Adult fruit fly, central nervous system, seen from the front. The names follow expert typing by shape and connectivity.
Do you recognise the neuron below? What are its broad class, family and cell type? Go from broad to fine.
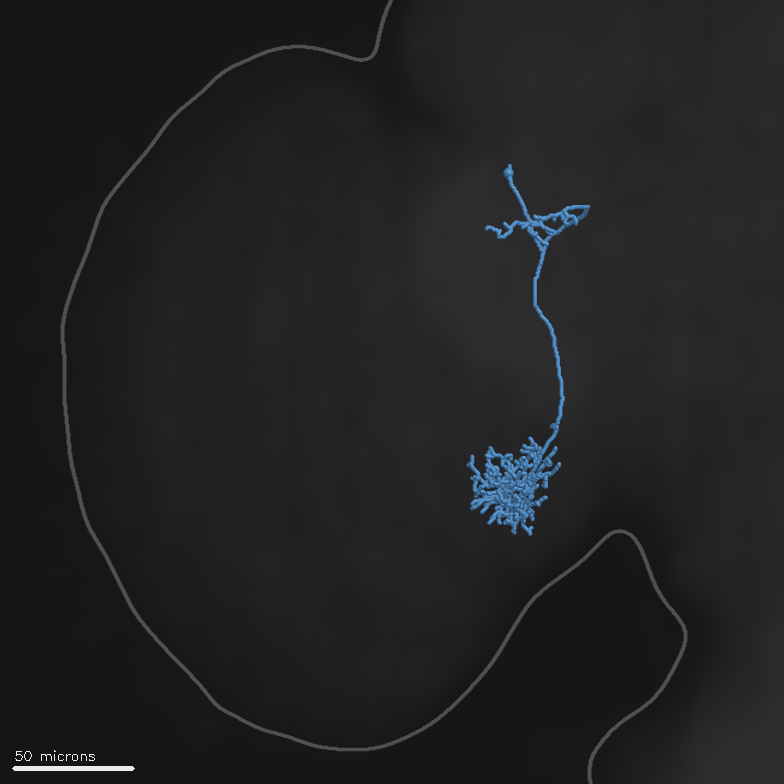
visual projection neuron; hemilineage VPNp3; LC21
